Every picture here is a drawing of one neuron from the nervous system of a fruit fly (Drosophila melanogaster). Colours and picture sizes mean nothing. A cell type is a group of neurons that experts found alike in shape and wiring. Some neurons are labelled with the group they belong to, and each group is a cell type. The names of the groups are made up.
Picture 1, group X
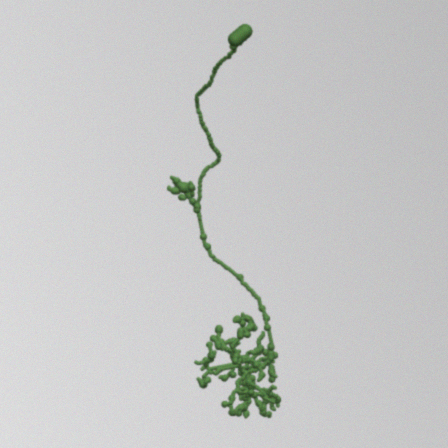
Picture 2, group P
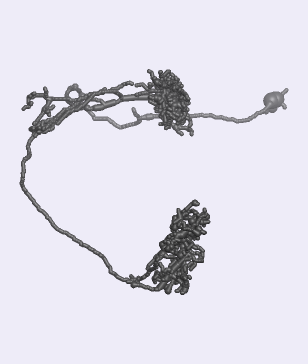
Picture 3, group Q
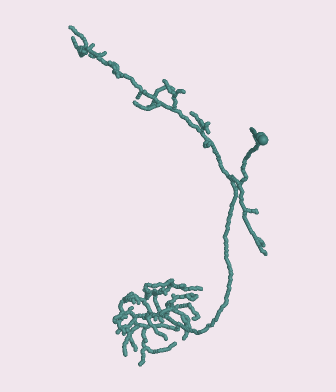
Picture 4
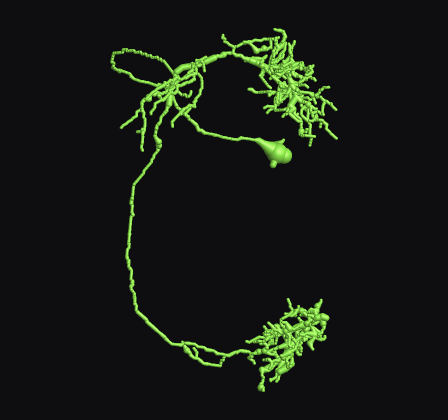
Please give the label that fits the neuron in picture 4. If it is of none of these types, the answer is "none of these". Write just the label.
group P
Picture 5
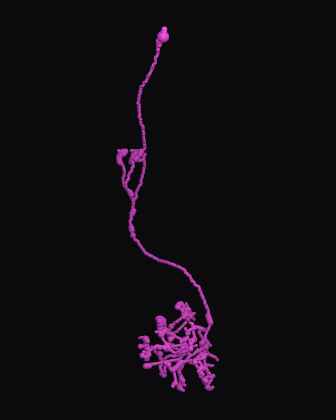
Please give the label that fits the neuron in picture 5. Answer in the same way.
group X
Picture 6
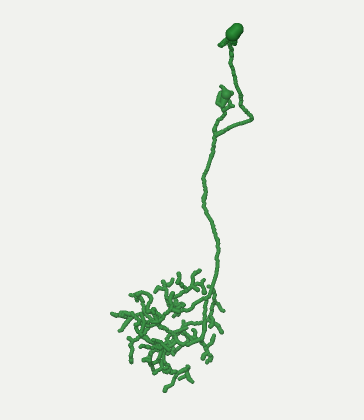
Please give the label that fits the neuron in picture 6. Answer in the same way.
group X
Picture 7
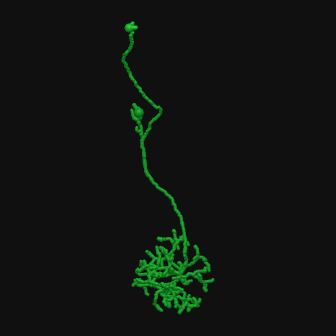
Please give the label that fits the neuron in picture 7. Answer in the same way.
group X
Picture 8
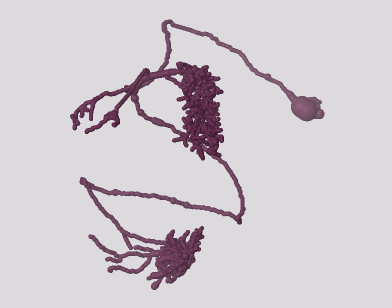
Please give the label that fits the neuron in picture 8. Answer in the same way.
group P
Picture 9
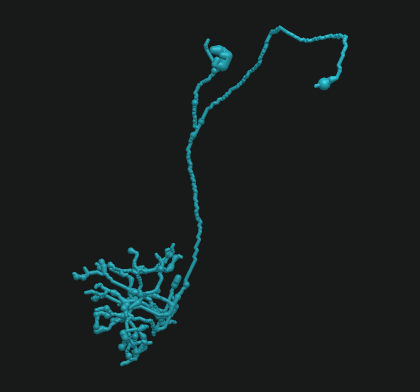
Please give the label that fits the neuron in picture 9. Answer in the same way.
group X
